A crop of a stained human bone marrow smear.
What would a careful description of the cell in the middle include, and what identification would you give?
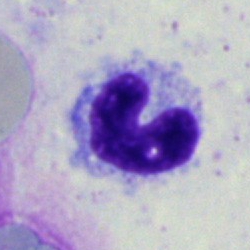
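Look first at the nucleus: it is a thick, curved horseshoe, and its notch opens toward the upper right. You won't find any nucleoli in it. Around it runs a moderate rim of pale bluish-grey cytoplasm, and the outline of the cell is ragged and irregular, not smooth. This is a band neutrophil.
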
